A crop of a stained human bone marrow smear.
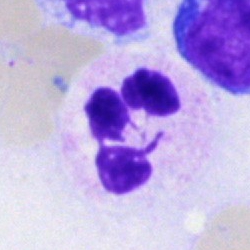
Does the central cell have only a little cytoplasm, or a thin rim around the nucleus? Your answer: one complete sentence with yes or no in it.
No, what surrounds the nucleus is a broad area of cytoplasm.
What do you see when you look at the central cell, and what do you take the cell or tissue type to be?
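Outline round and smooth. Chromatin dense, dark purple. No nucleoli visible in the nucleus. Segmented neutrophil.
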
